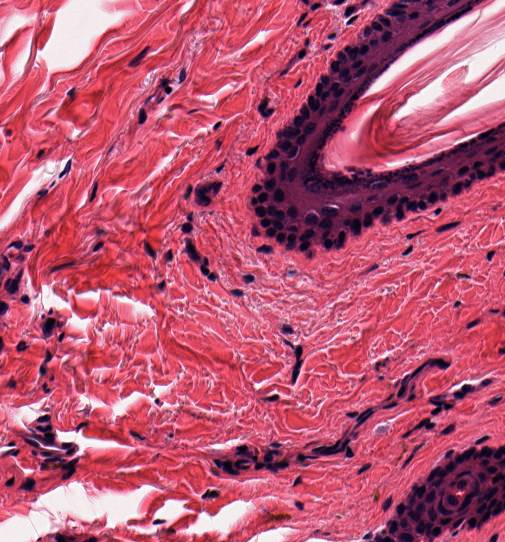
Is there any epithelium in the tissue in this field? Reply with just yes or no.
Yes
